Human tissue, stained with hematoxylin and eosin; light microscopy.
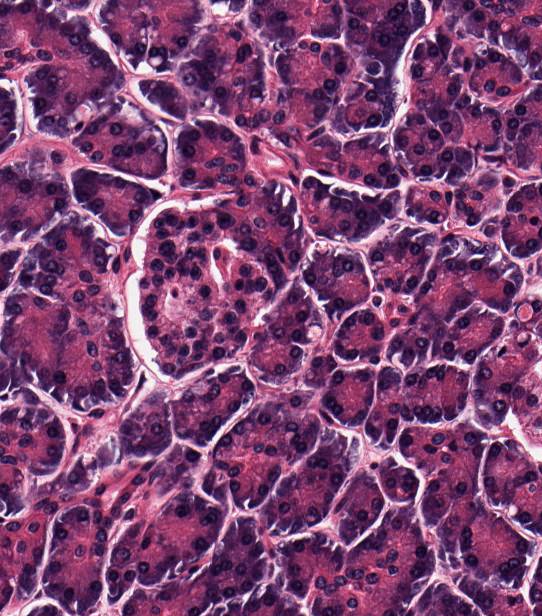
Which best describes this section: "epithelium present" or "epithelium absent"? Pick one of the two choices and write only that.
Epithelium present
